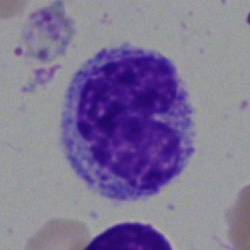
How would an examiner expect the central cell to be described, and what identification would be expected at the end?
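Looking first at the nucleus, it fills most of the cell, and a notch cuts into it from the right side. Its chromatin seems clumped, I'd say, dark patches with paler gaps between them. Around it the cytoplasm makes a rim, and that rim is widest at the lower left. So this is a monocyte.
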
